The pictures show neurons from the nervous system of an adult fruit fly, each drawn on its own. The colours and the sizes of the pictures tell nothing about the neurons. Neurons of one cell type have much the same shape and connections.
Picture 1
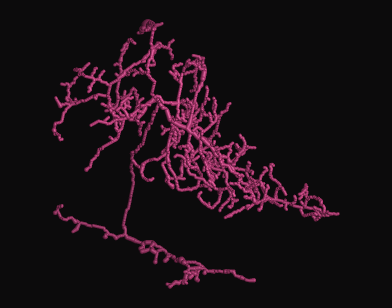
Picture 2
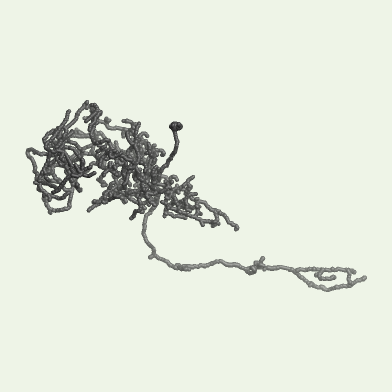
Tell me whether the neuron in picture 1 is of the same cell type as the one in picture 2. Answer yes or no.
yes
